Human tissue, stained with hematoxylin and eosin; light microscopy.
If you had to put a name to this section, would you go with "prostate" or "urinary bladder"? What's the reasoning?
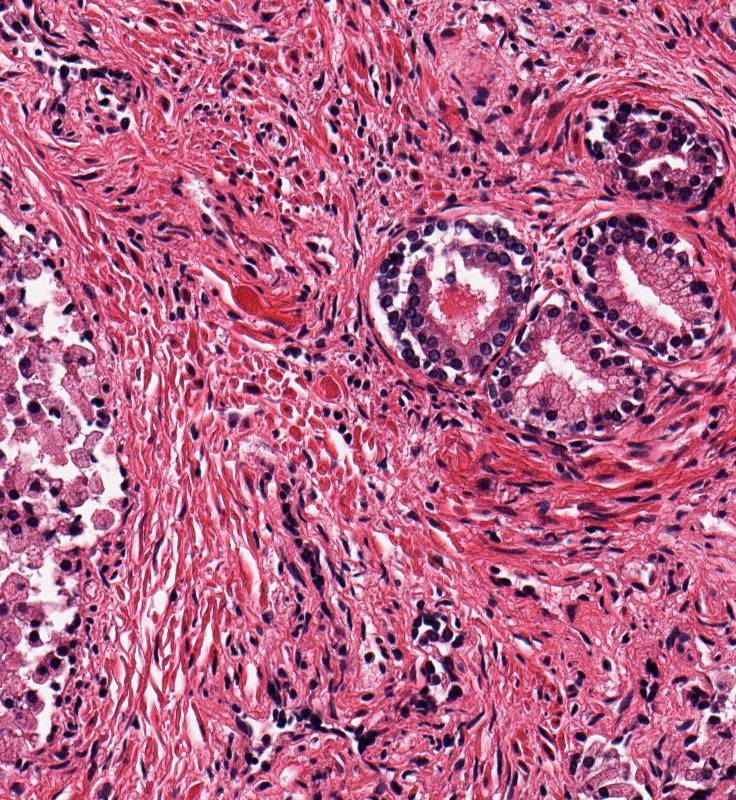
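It is prostate. What decides it is the cluster of three glands in the upper right.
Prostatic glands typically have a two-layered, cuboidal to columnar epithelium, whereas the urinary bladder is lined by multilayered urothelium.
The lining-cell nuclei sit at the base, away from the lumen, and each gland is wrapped by concentric layers of pink fibres and spindle cells in fibrous stroma filling most of the field.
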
